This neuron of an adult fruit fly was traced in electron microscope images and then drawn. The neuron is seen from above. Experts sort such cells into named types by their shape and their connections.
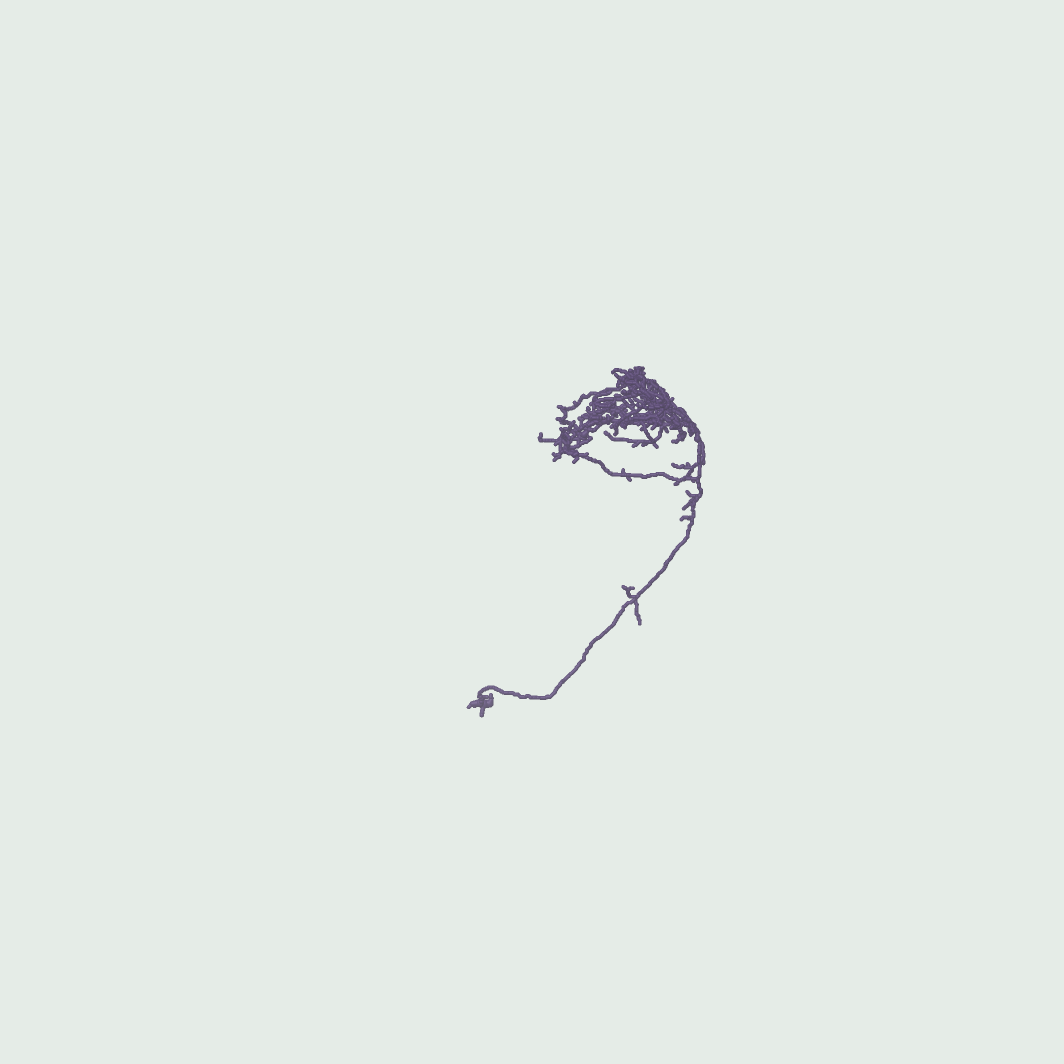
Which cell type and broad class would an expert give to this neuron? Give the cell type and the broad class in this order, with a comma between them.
GNG219, central-brain intrinsic neuron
